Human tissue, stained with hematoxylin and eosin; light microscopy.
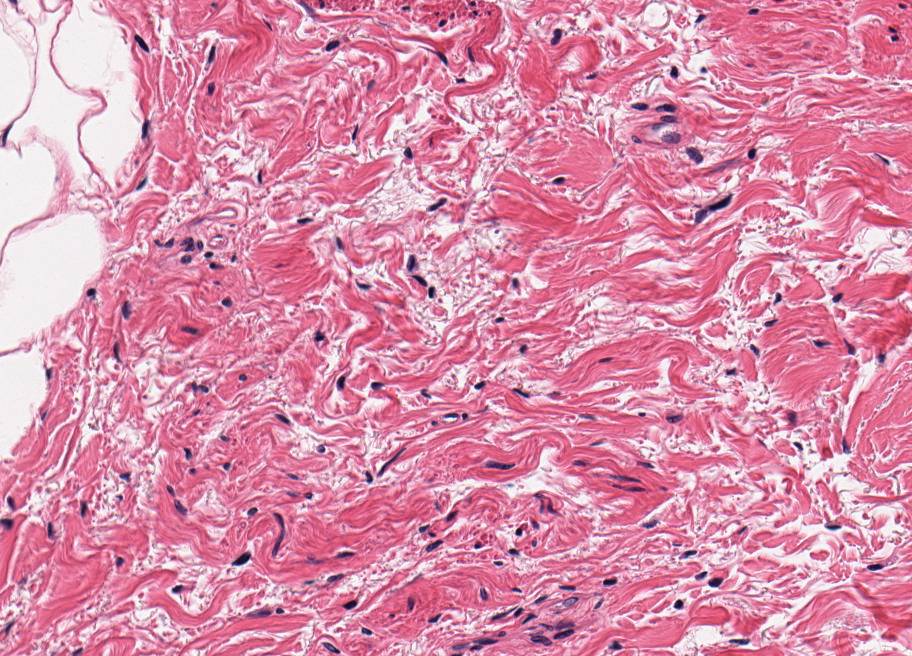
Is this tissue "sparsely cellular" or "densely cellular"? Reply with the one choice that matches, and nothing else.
Sparsely cellular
